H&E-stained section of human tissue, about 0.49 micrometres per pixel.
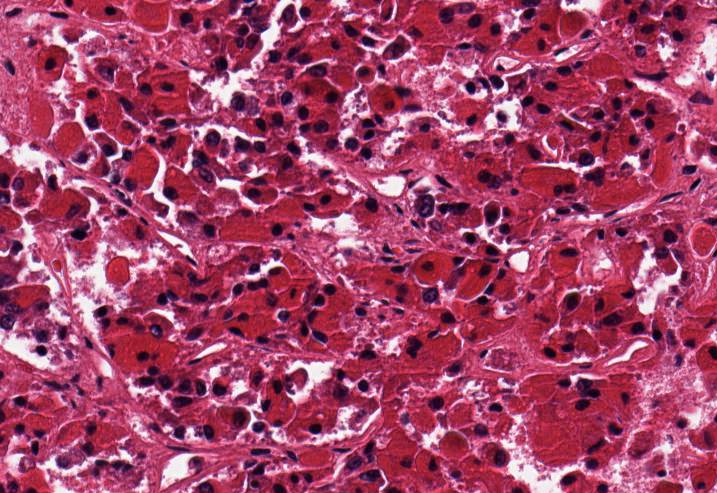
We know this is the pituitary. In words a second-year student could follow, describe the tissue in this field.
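Irregular nests and sheets of cells across the whole field, divided by thin fibrous strands. Cytoplasm abundant, deeply eosinophilic, bright red. Nuclei mostly single per cell, round to oval, dark-staining. Intervening strands pink fibrous tissue with slender elongated nuclei.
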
